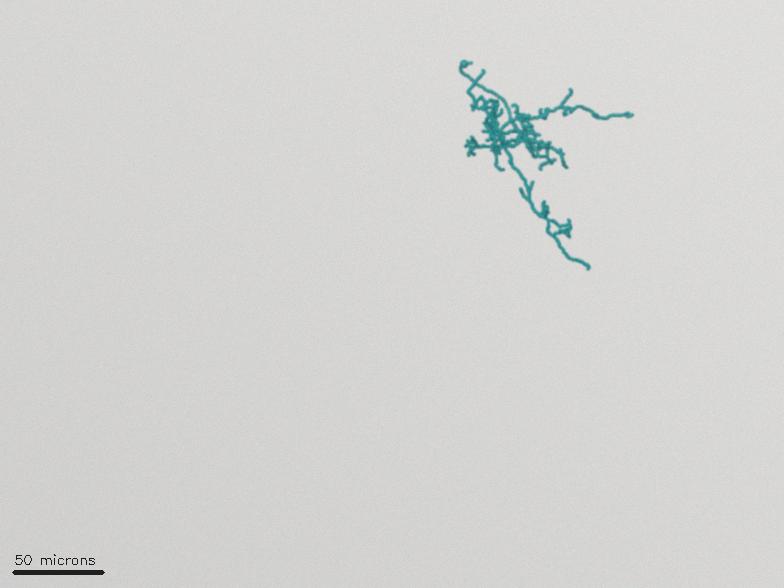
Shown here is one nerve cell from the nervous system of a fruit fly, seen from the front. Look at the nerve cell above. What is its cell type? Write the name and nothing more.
PVLP105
